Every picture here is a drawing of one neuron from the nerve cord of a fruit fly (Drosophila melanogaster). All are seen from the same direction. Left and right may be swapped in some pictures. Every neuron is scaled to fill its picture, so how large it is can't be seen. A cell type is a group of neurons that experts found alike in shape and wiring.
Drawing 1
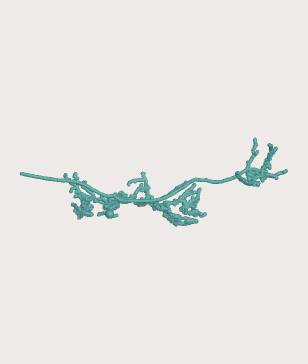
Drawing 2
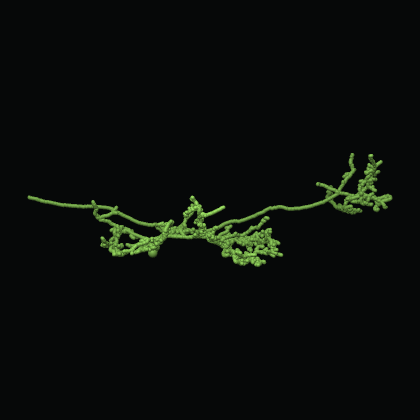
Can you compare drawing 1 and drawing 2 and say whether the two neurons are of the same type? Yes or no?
yes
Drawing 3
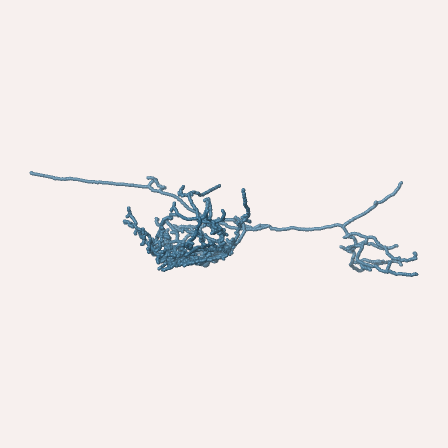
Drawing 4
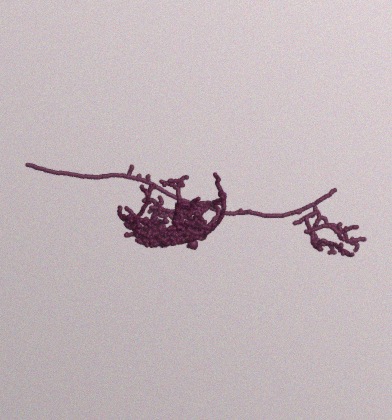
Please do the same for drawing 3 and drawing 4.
yes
